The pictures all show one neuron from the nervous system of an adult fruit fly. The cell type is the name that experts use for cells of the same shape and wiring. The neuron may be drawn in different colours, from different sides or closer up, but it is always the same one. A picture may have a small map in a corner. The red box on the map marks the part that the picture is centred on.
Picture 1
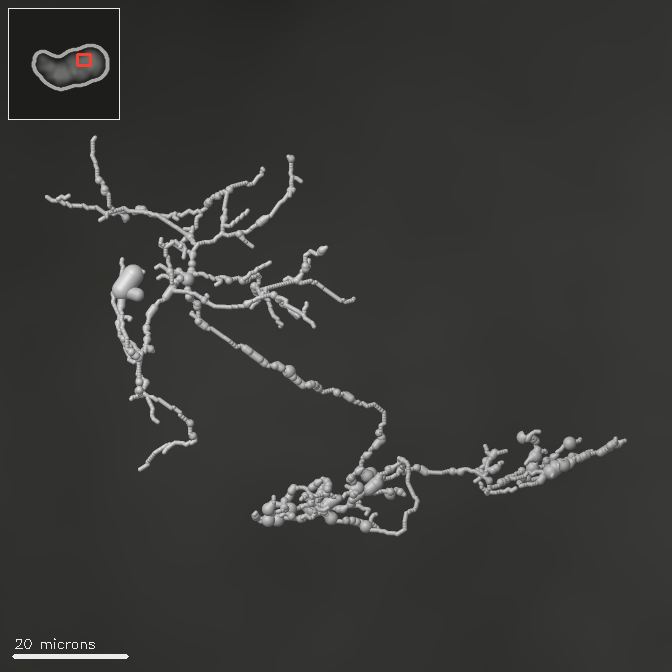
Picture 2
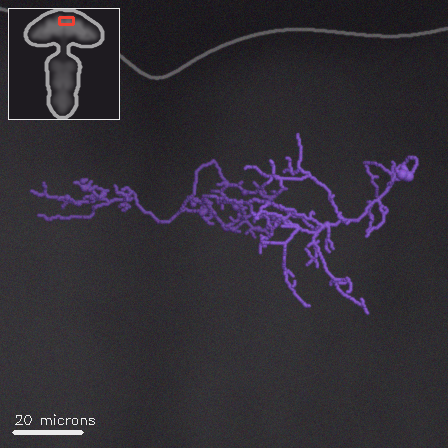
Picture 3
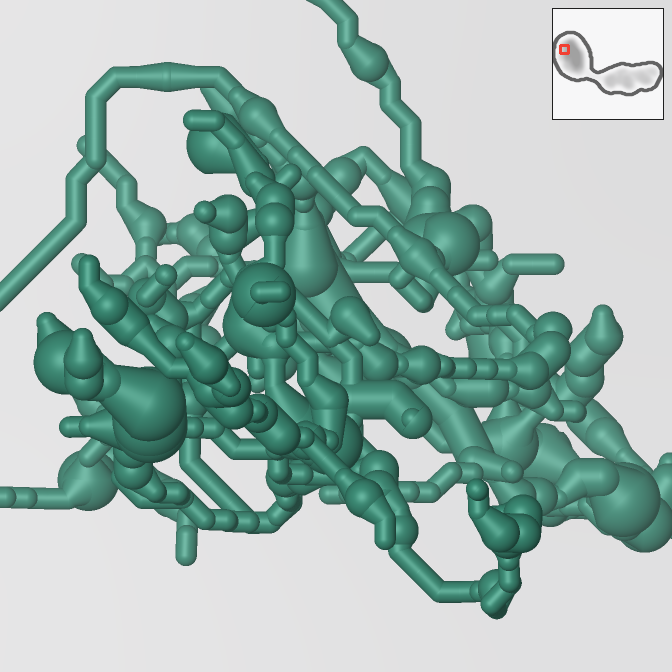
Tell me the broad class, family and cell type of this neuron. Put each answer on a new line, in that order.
central-brain intrinsic neuron
class DAN
PAM02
